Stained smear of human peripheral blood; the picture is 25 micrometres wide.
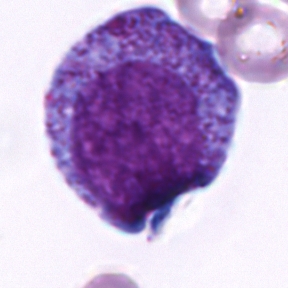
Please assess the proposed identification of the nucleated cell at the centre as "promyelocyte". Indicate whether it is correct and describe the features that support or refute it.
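Yes, promyelocyte is the right name for this cell. What settles it is colour: the cytoplasm is greyish blue-violet, and purple-red granules are scattered all through it.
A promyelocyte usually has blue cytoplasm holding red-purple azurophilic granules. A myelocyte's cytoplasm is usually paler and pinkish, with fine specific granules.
The cell measures about 20 by 17 micrometres, its outline broadly rounded but slightly angular and uneven.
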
